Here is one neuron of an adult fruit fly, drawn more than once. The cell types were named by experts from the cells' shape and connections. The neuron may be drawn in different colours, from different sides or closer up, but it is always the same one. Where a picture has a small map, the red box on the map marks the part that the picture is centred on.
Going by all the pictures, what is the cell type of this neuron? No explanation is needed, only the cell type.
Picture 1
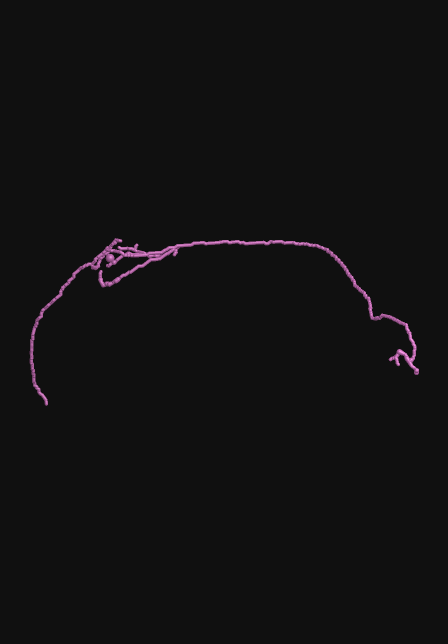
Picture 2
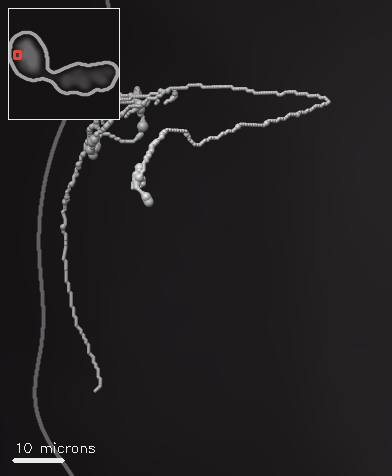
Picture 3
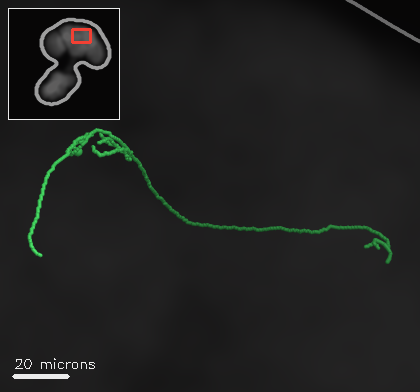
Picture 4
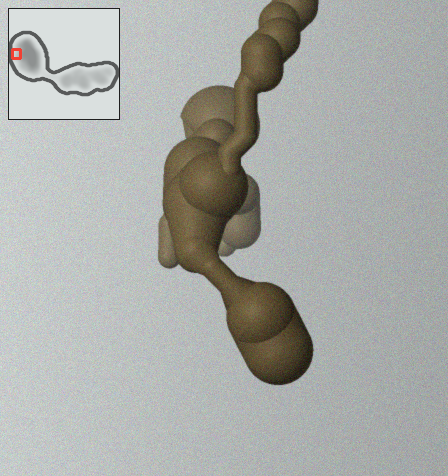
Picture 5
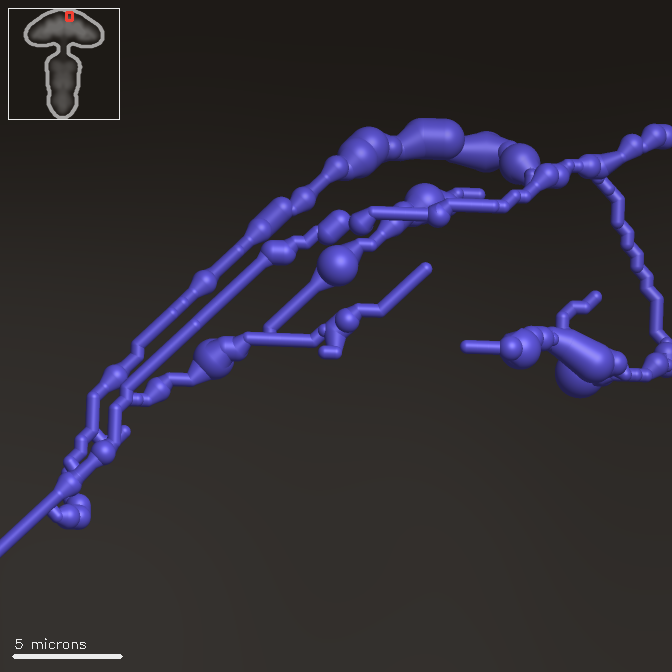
ORN_DA4m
